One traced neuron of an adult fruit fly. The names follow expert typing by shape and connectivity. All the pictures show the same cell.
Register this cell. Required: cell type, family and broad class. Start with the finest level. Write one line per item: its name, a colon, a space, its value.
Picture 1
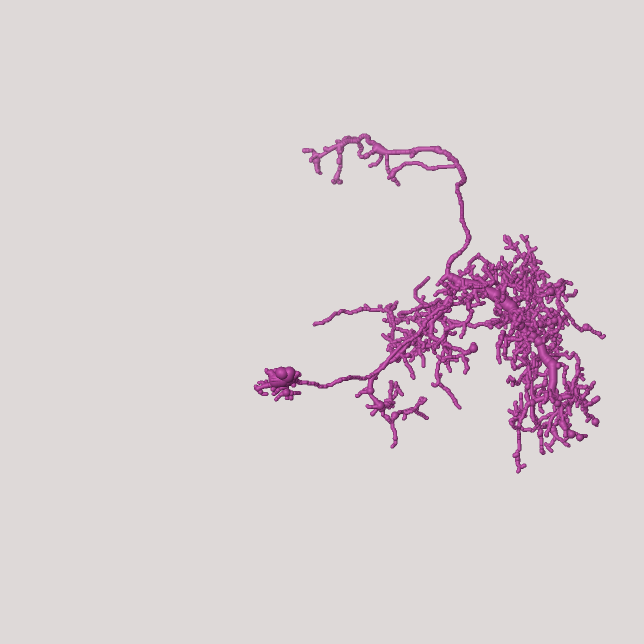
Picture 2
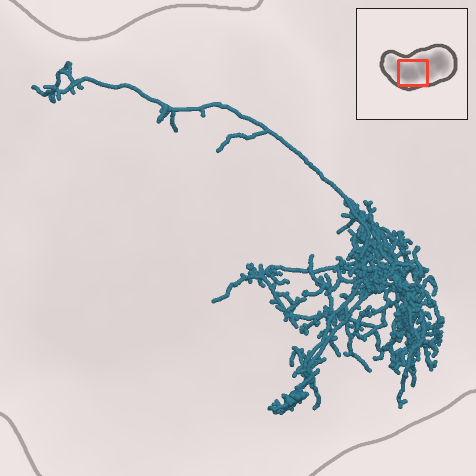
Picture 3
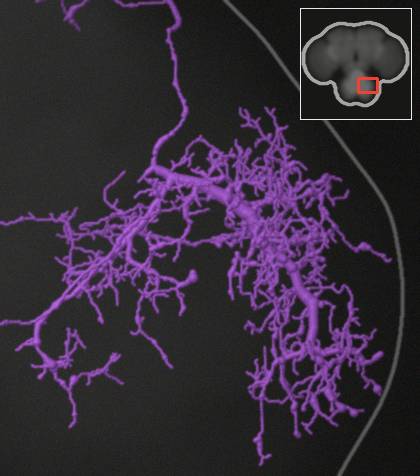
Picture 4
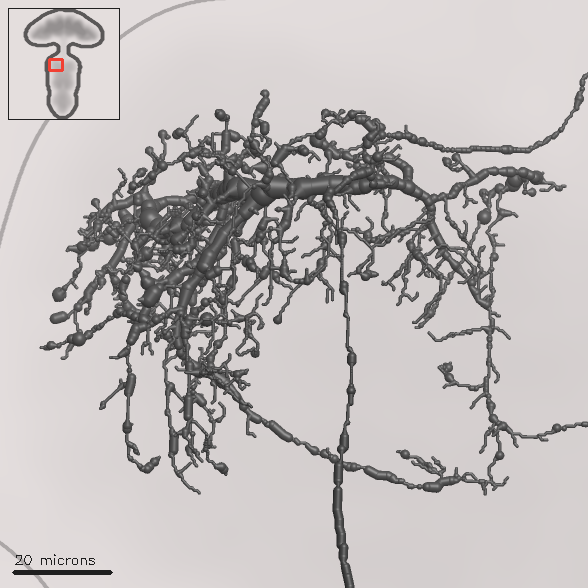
cell type: IN16B014
family: hemilineage 16B
broad class: nerve-cord intrinsic neuron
